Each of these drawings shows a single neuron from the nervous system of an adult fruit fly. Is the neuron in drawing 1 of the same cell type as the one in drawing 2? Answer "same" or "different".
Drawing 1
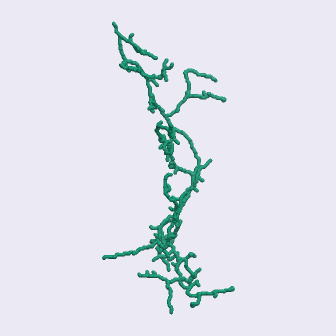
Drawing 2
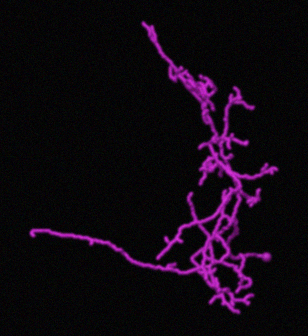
same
